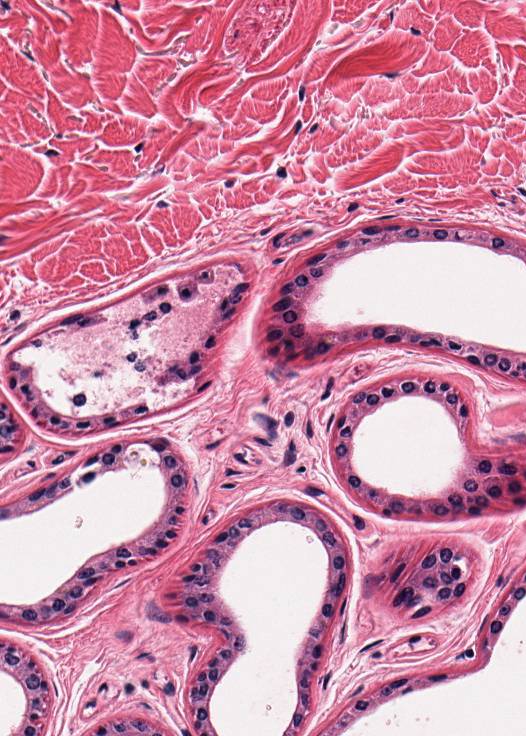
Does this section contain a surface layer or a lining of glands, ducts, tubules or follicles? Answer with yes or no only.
Yes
